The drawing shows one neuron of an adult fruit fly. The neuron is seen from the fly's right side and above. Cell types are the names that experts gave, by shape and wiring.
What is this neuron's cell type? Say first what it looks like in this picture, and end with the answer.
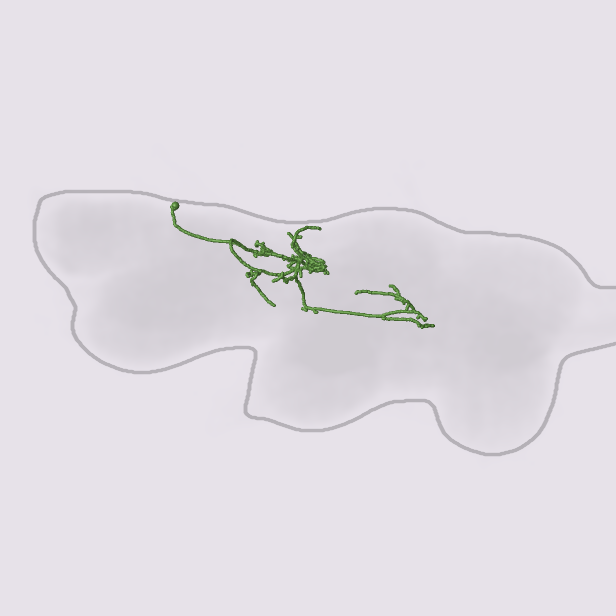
As drawn here it is wider than it is tall. Its broad class is nerve-cord intrinsic neuron. Its cell type is IN06A072.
